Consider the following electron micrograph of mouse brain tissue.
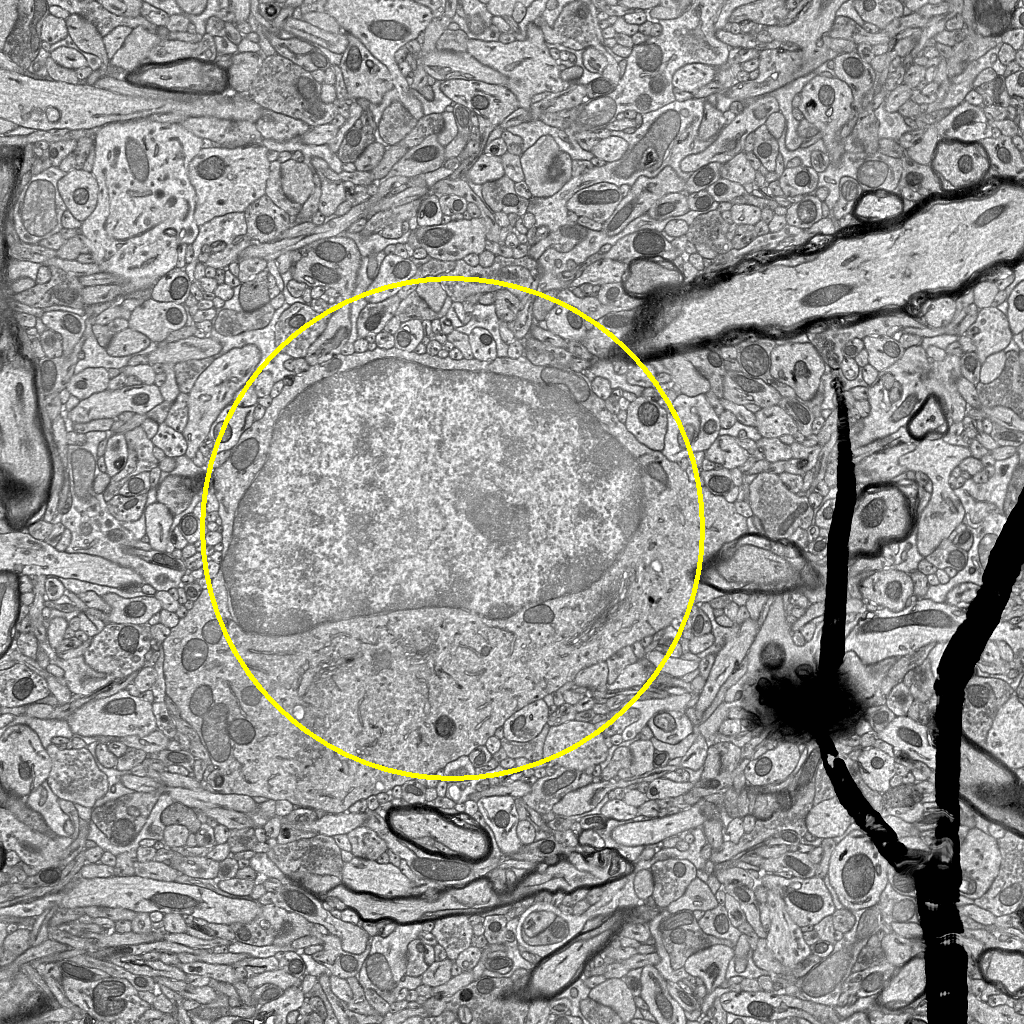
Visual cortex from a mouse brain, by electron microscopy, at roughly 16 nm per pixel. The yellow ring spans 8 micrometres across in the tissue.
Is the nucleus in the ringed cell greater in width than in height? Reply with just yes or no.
Yes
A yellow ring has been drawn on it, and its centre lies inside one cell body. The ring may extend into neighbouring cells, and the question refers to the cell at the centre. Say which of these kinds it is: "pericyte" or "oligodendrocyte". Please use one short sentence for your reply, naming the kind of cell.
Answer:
The centre of the ring falls on an oligodendrocyte.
